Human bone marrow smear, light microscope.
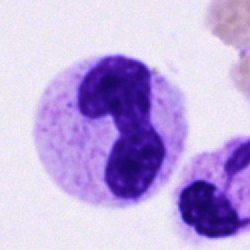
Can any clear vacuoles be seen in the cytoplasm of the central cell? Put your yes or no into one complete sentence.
No, the cytoplasm of this cell is without vacuoles.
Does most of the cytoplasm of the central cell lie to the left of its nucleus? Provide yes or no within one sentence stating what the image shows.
Yes, to the left of the nucleus lies most of the cytoplasm.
